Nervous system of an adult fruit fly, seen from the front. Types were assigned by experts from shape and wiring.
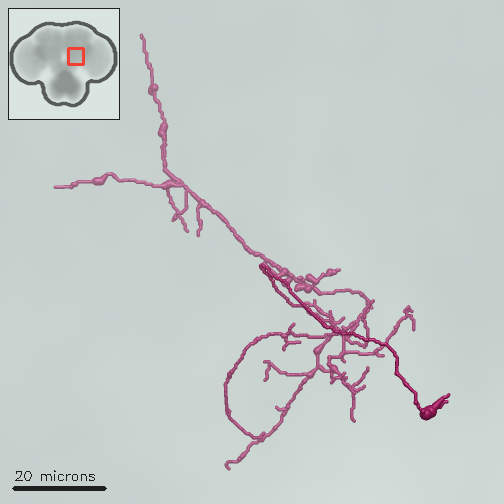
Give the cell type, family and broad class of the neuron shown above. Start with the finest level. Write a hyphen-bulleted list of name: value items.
- cell type: WED033
- family: hemilineage WEDa2
- broad class: central-brain intrinsic neuron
